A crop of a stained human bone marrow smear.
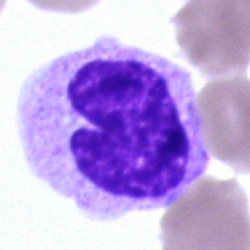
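Monocyte, stained human bone marrow smear. Nucleus deeply notched on left side, bean-shaped. Cytoplasmic rim widest on left. Chromatin dark purple with small paler spots. Fine, dust-like pinkish granules in cytoplasm.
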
